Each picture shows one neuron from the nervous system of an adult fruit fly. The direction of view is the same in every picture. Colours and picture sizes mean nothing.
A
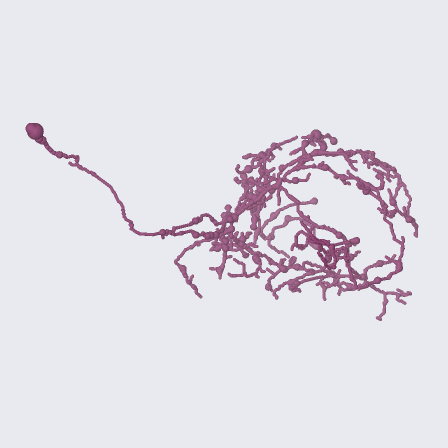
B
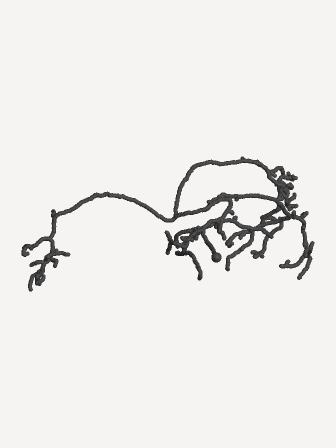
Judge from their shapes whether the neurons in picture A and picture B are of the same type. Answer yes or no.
no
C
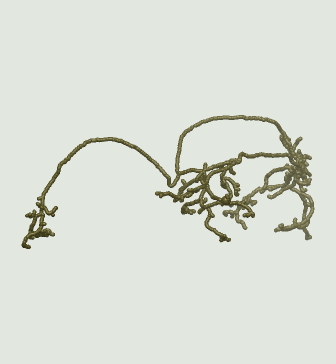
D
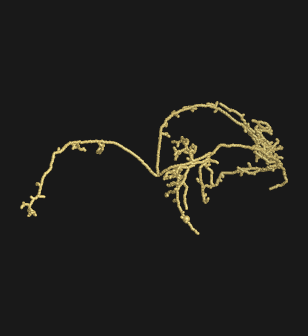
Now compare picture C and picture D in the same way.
yes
